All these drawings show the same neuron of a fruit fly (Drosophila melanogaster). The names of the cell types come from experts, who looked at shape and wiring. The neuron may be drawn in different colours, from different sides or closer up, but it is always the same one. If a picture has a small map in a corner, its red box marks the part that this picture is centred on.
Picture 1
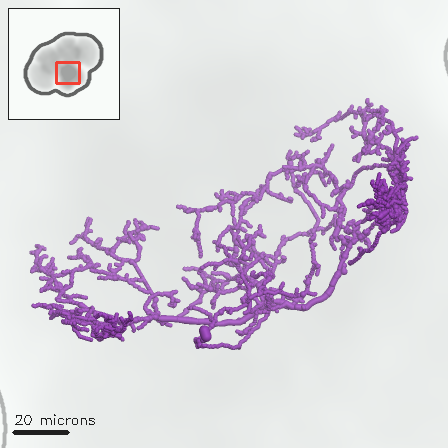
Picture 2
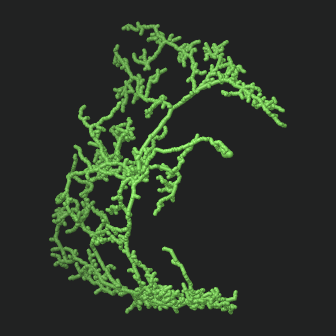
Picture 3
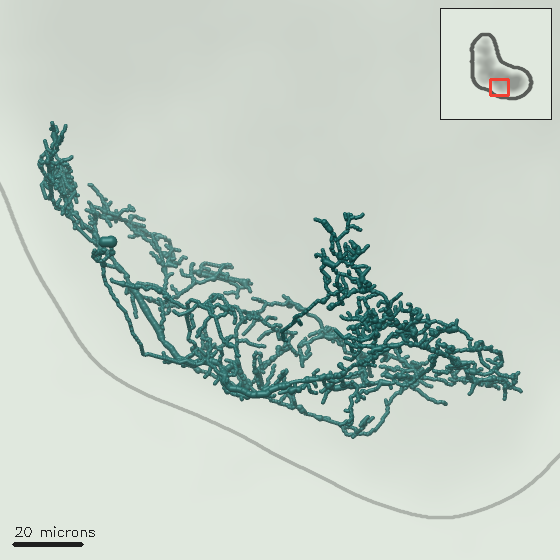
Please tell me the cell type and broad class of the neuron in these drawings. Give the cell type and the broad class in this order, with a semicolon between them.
GNG029; central-brain intrinsic neuron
